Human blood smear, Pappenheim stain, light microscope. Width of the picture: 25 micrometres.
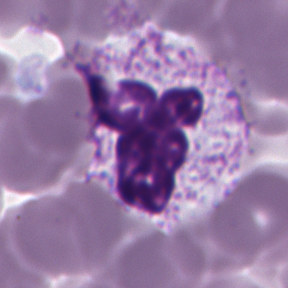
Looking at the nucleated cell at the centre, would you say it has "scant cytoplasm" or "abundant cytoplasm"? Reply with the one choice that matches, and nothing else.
Abundant cytoplasm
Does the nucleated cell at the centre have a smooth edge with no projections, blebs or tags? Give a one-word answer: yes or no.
No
